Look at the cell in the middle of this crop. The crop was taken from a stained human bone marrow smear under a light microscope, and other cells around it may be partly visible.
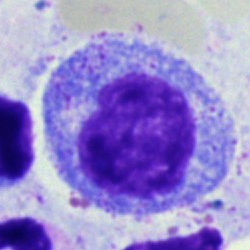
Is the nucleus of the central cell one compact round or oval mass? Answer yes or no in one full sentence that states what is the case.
Yes, the cell has a nucleus shaped as one compact round or oval mass.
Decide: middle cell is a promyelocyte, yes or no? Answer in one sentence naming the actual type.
Yes, the cell that occupies the centre is a promyelocyte.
